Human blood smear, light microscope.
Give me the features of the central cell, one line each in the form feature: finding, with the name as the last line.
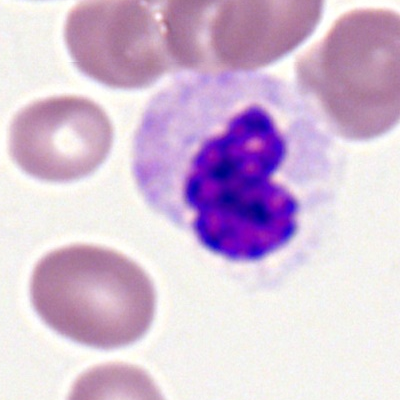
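Nucleus: looks like one compact mass, notched on its right side
Chromatin: dark purple, coarsely clumped
Cytoplasm: wide pale lilac-grey rim around the nucleus
Granules: only faint, fine speckling, no coarse ones
Name: segmented neutrophil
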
